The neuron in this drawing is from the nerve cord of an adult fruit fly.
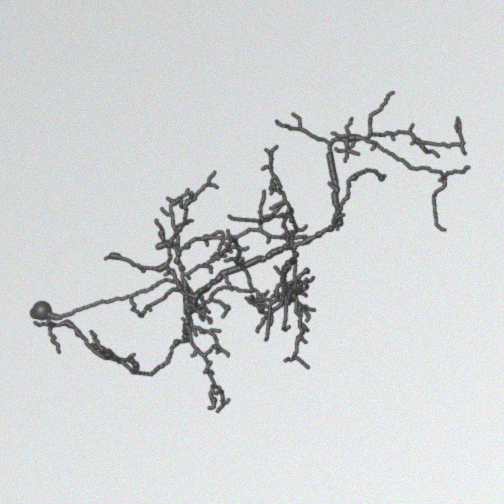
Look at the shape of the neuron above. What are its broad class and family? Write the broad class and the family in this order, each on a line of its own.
nerve-cord intrinsic neuron
hemilineage 20A.22A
